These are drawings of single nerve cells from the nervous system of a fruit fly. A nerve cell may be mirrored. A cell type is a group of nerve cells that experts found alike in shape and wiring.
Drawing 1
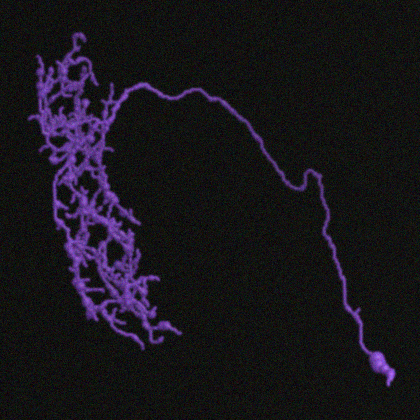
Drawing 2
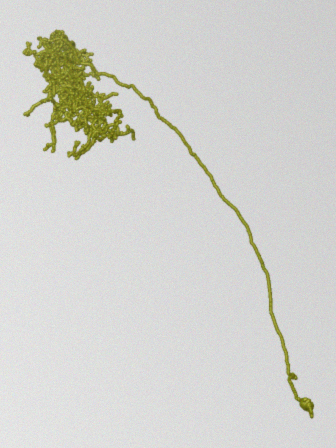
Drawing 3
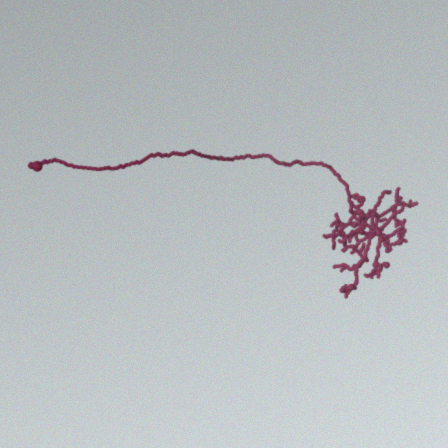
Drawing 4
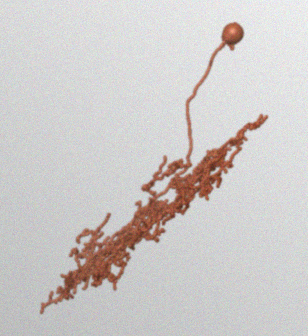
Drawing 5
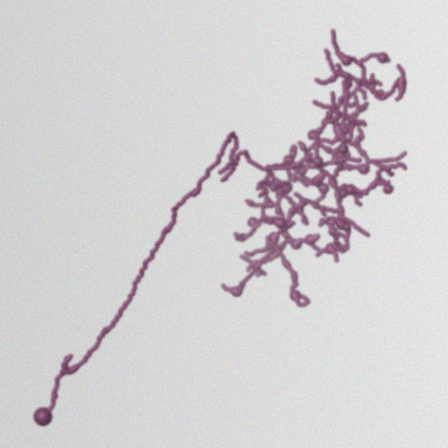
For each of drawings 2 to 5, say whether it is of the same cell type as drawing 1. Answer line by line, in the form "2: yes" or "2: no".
2: yes
3: no
4: no
5: yes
